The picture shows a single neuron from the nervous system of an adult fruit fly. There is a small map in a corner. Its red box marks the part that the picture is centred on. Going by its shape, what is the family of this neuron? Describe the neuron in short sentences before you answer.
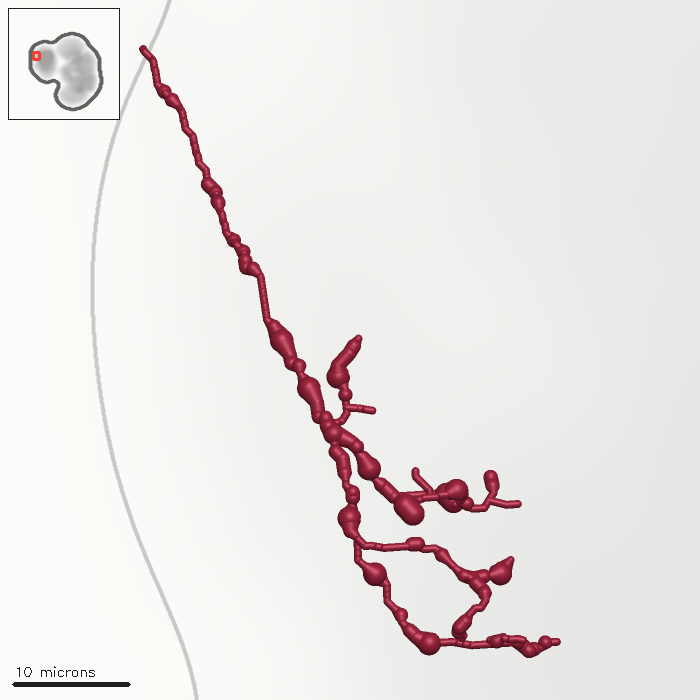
No cell body is drawn. By the scale bar it is about 55 microns tall in this view. It has a dozen or fewer branch ends. Its broad class is sensory neuron entering the nerve cord. Its family is called class mechanosensory tactile.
